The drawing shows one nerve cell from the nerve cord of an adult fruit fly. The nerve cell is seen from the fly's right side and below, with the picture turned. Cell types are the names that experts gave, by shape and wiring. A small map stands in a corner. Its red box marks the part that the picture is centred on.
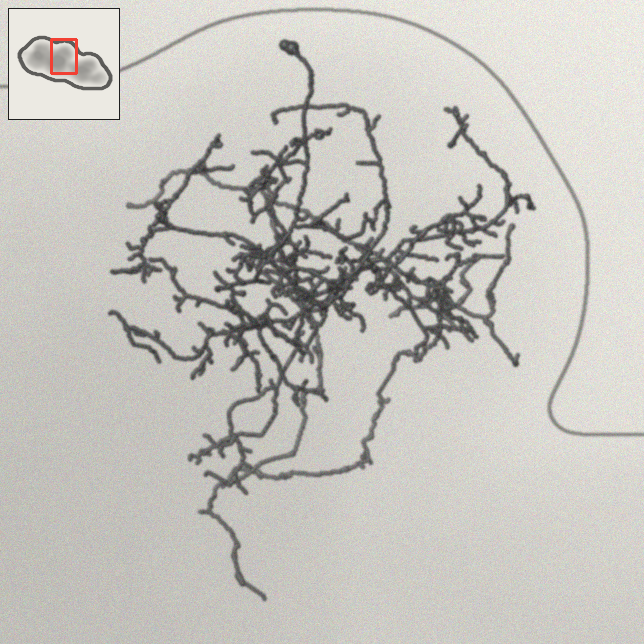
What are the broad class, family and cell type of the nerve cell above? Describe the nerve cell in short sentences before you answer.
The picture shows more than a hundred branch ends. As drawn here it is taller than it is wide. This is a nerve-cord intrinsic neuron. The family is hemilineage 04B. It is of cell type IN04B058.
